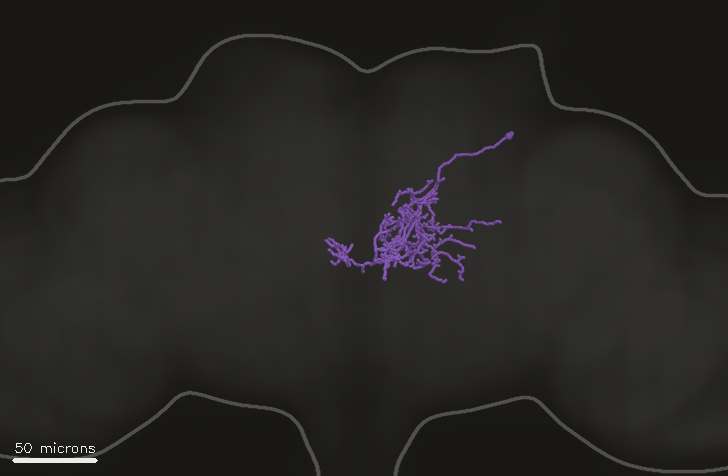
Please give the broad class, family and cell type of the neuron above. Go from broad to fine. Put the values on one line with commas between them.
central-brain intrinsic neuron, hemilineage VESa1, SAD075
